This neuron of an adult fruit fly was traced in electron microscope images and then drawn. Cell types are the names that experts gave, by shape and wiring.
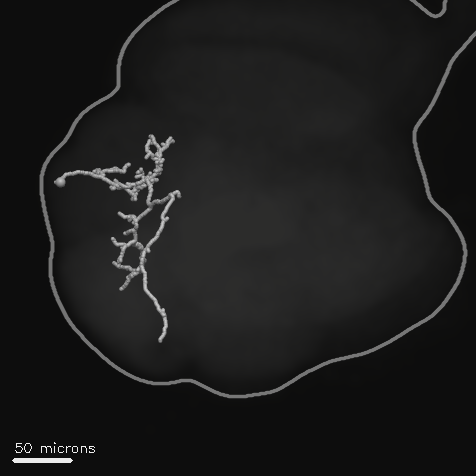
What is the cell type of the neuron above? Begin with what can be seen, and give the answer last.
Its cell body lies on the left of the picture. By the scale bar it is about 180 microns tall in this view. Its broad class is central-brain intrinsic neuron. It is of cell type CL172.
